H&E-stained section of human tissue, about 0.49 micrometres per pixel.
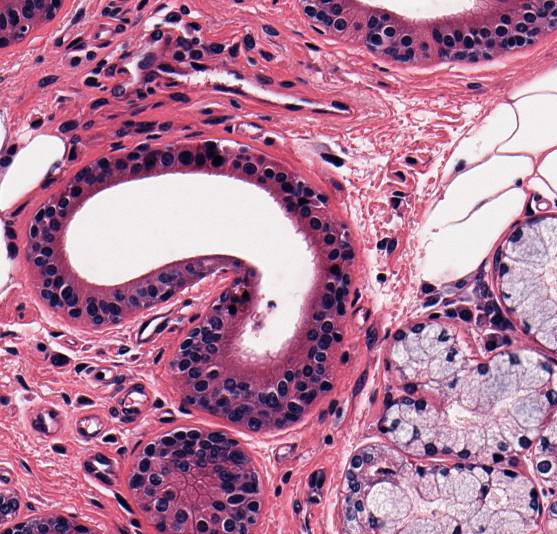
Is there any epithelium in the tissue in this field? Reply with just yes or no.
Yes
